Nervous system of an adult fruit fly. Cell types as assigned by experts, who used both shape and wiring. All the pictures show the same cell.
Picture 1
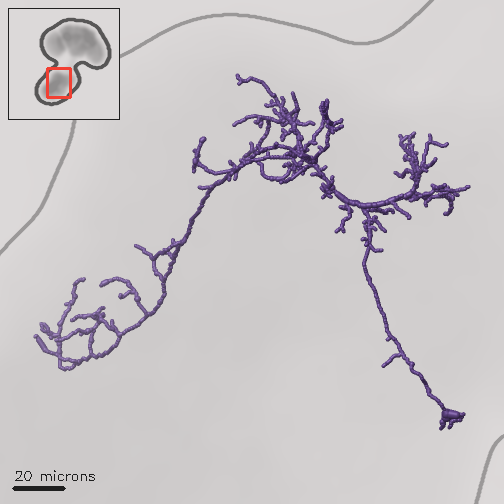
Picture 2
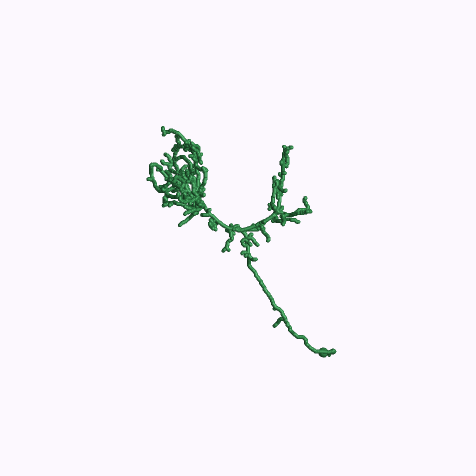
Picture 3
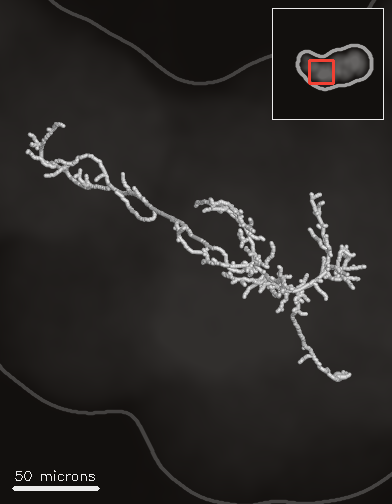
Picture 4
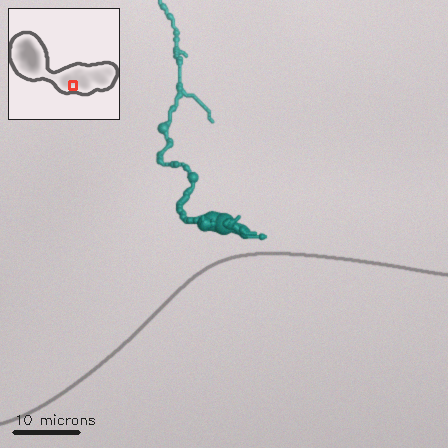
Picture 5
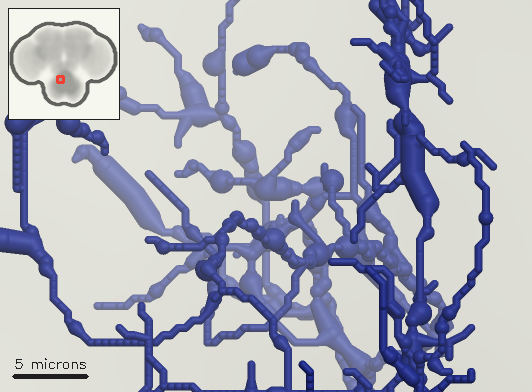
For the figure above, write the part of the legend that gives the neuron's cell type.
IN06B076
